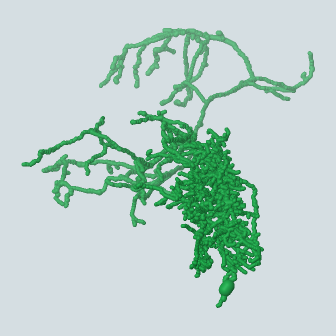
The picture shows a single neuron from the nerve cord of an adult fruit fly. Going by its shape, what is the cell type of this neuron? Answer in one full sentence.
This neuron is an instance of the cell type INXXX096.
